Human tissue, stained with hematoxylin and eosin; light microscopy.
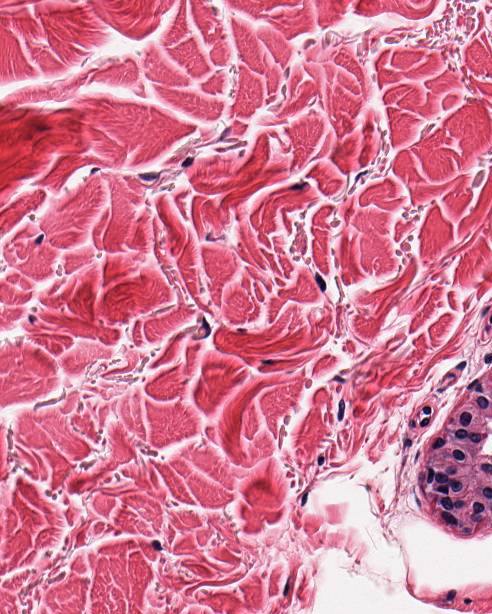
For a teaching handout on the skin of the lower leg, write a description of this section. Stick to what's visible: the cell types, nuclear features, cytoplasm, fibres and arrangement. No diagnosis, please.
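Muscle fibres, cut in mixed planes (some across, some lengthwise), fill almost the whole field. Fibre cytoplasm is strongly eosinophilic, deep pink-red. Few small dark nuclei lie at the fibre edges. A compact cell cluster with round dark nuclei and purplish cytoplasm occupies the lower right corner.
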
